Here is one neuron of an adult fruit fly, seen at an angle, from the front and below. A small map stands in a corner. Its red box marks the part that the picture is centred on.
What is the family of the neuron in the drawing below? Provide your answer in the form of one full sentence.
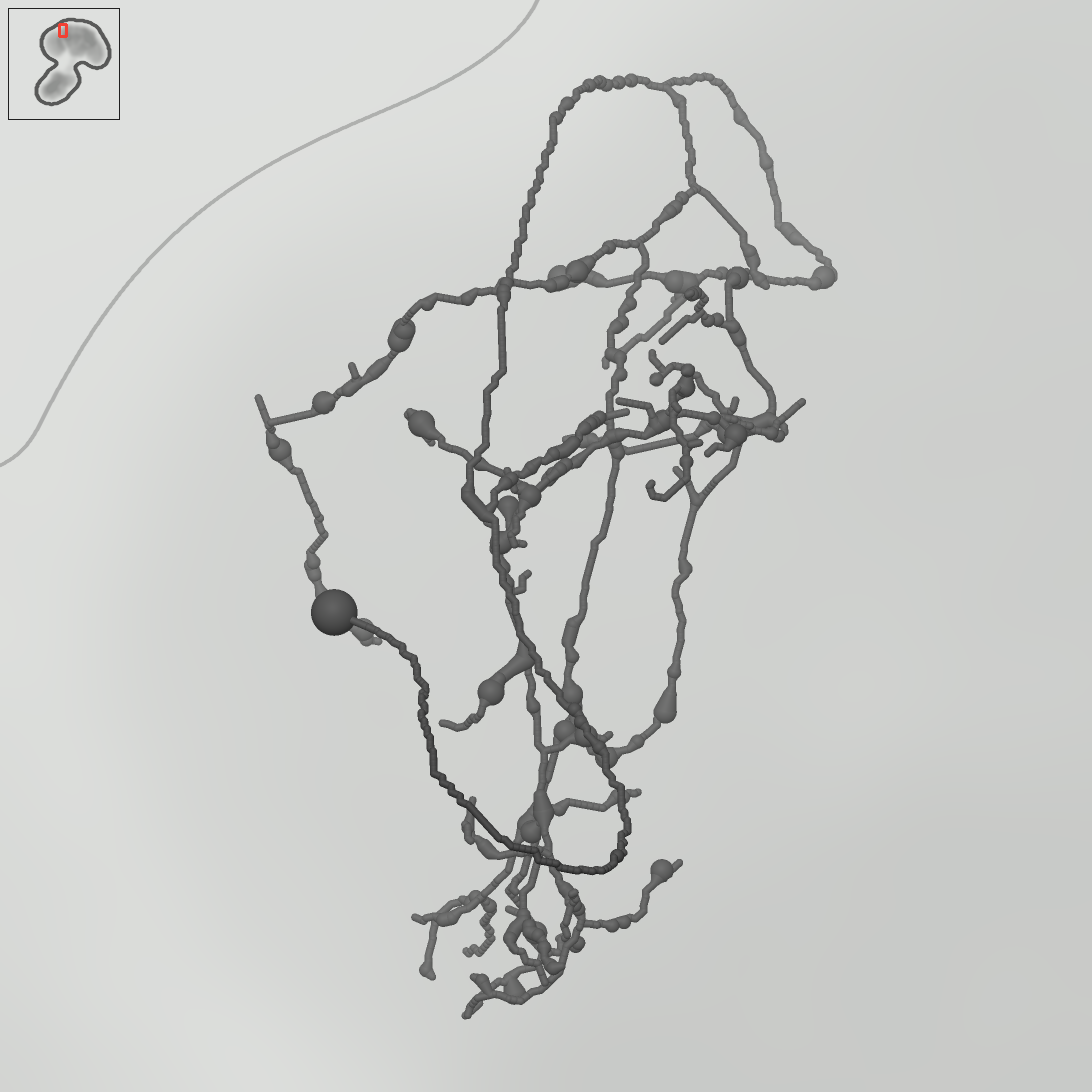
The family grouping of the neuron is hemilineage LHl1.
